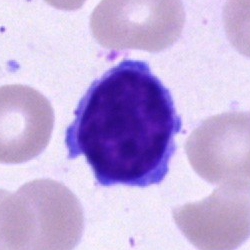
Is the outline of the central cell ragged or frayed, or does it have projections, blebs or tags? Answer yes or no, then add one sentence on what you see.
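Yes. The cell edge is slightly ragged with small irregular projections.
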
